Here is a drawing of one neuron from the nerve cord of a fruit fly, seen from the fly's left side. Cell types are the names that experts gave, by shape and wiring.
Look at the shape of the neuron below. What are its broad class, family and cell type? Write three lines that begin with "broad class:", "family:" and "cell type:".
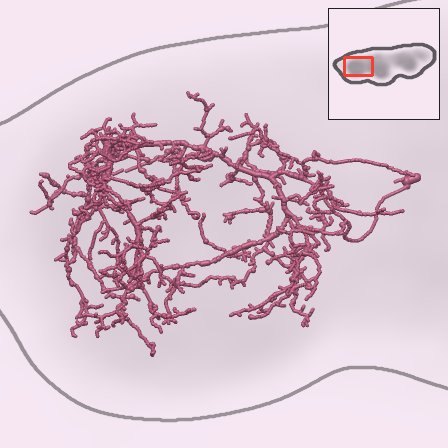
broad class: nerve-cord intrinsic neuron
family: hemilineage 03A
cell type: IN03A017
